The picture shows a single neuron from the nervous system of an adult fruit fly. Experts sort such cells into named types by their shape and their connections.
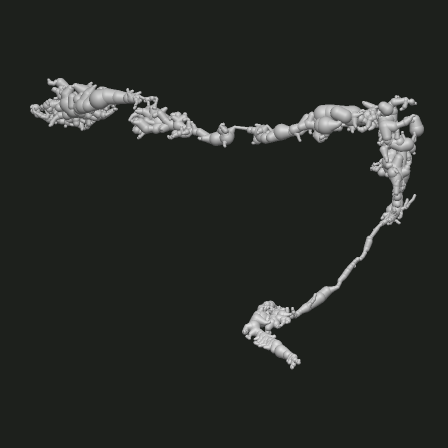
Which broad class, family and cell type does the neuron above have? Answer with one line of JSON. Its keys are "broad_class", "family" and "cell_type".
{"broad_class": "photoreceptor or other optic-lobe sensory neuron", "family": "class visual", "cell_type": "R8y"}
